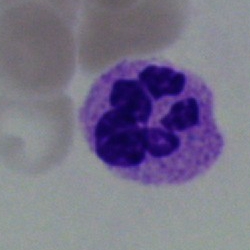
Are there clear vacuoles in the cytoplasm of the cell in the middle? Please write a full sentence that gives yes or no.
No, clear vacuoles are not present; its cytoplasm shows no vacuoles.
